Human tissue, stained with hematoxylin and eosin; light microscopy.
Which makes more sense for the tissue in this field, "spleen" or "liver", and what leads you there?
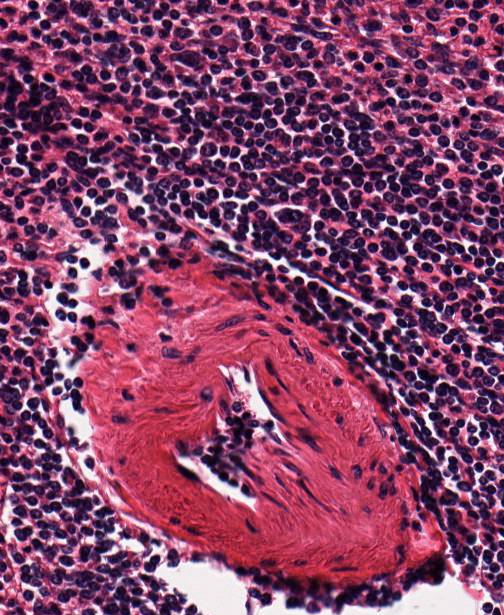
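Spleen, not liver. Small round lymphocytes, with dark round nuclei and very scant cytoplasm, pack into sheets filling most of the field.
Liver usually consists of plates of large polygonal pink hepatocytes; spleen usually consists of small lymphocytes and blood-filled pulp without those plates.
Lower half: one thick-walled, strongly eosinophilic vessel, its wall of smooth muscle cells with elongated, spindle-shaped nuclei.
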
